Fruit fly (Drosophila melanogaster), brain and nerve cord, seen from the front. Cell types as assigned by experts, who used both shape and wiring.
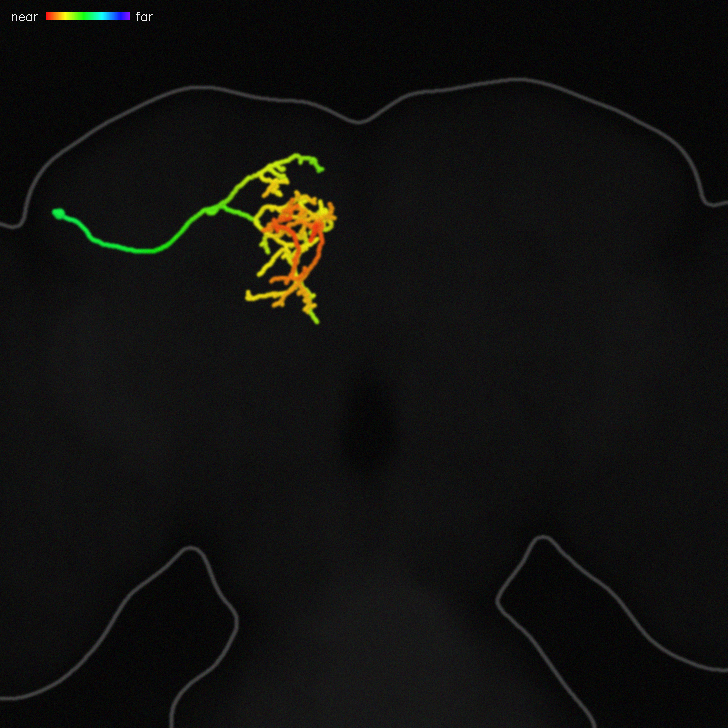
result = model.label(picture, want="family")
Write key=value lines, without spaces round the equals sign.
family=hemilineage LHl2_dorsal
